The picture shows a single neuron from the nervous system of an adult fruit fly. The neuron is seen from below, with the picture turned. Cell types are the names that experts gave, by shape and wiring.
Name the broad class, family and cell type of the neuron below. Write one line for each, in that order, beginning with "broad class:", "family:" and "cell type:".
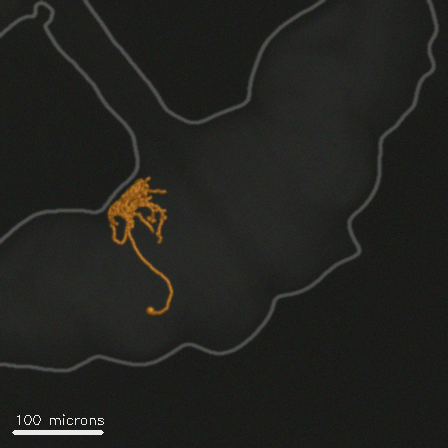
broad class: central-brain intrinsic neuron
family: hemilineage WEDa2
cell type: PS055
